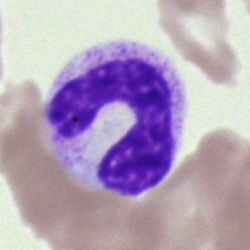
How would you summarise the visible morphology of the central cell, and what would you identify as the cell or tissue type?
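Nucleus thick and unsegmented, a band curved into a horseshoe. Open side of the curve toward lower left. Chromatin dark purple, dense, clumped. Cell outline round, smooth. Band neutrophil.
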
